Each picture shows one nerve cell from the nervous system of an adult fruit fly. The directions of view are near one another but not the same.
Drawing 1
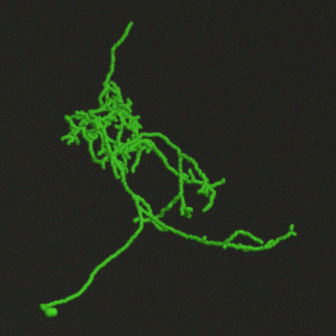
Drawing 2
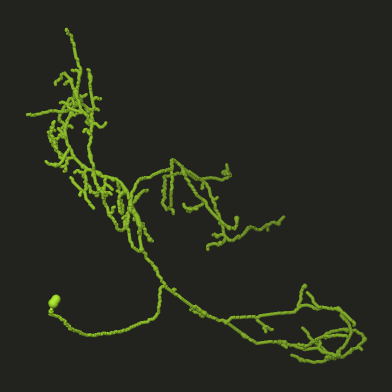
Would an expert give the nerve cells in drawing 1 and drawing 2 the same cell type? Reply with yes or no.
yes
